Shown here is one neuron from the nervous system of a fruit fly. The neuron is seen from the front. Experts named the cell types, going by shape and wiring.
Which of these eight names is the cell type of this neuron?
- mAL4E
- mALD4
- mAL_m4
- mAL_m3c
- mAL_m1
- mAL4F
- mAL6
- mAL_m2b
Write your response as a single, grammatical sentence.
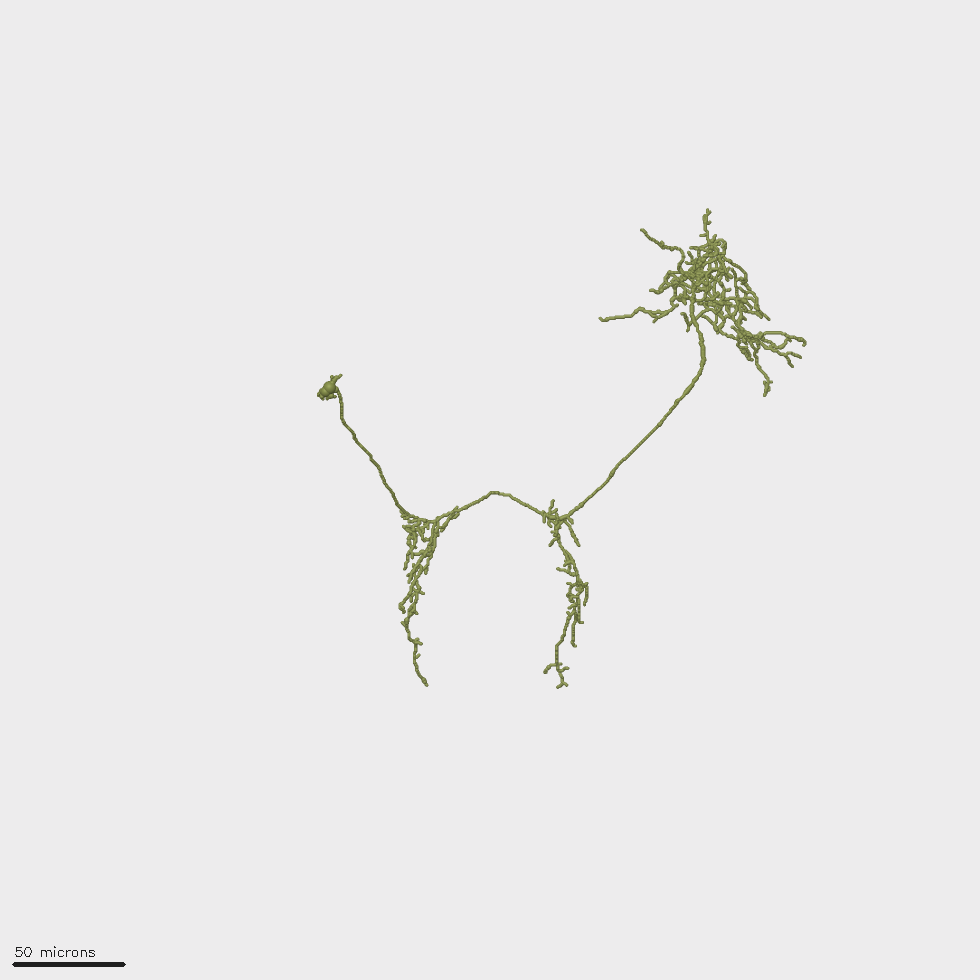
Classified by cell type, this neuron is mAL_m2b.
